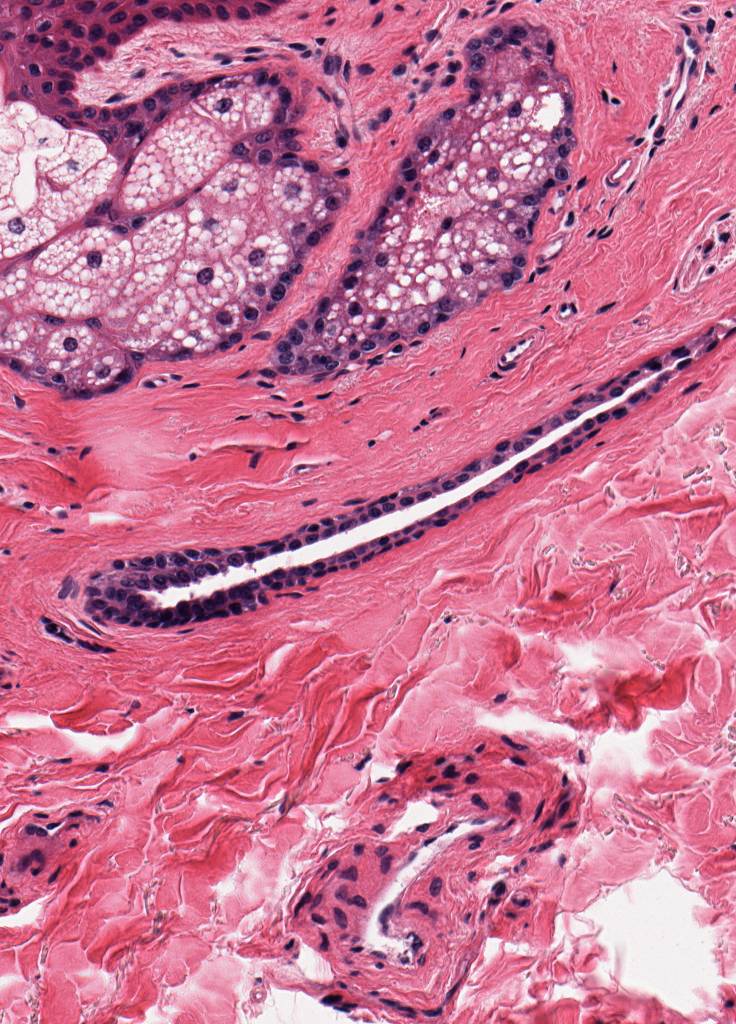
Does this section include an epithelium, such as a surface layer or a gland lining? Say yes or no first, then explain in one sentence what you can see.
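Yes. The duct is lined by two to three layers of small cuboidal cells with dark nuclei around a slit-like empty lumen.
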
